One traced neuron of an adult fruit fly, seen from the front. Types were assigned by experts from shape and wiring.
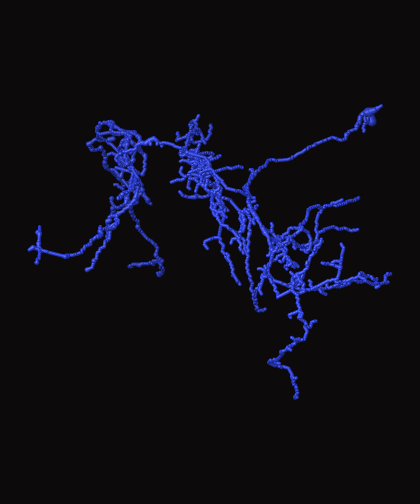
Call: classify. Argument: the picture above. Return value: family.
hemilineage 06A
